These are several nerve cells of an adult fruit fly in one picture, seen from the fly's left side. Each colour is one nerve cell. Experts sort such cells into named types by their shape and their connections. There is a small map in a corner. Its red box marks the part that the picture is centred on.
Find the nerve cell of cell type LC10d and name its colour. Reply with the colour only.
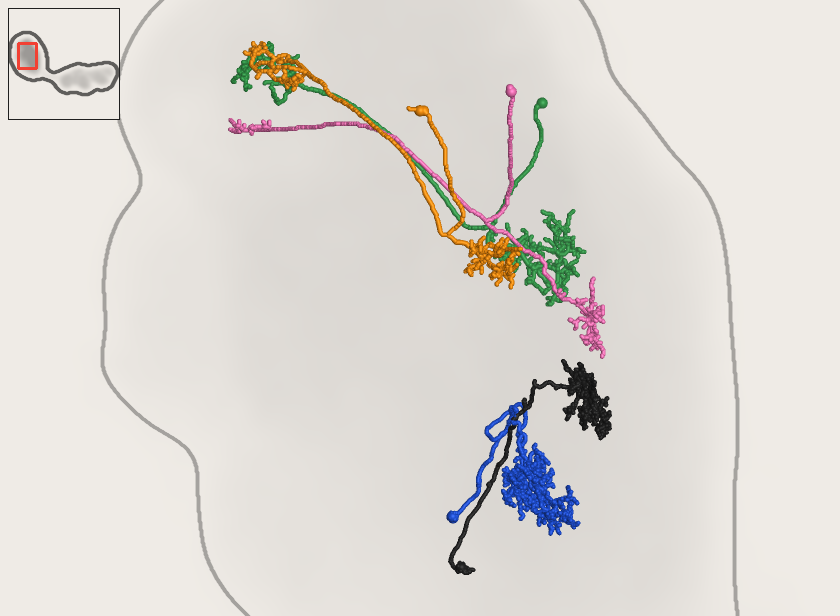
orange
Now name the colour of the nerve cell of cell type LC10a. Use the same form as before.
green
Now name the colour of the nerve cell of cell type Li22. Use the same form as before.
black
